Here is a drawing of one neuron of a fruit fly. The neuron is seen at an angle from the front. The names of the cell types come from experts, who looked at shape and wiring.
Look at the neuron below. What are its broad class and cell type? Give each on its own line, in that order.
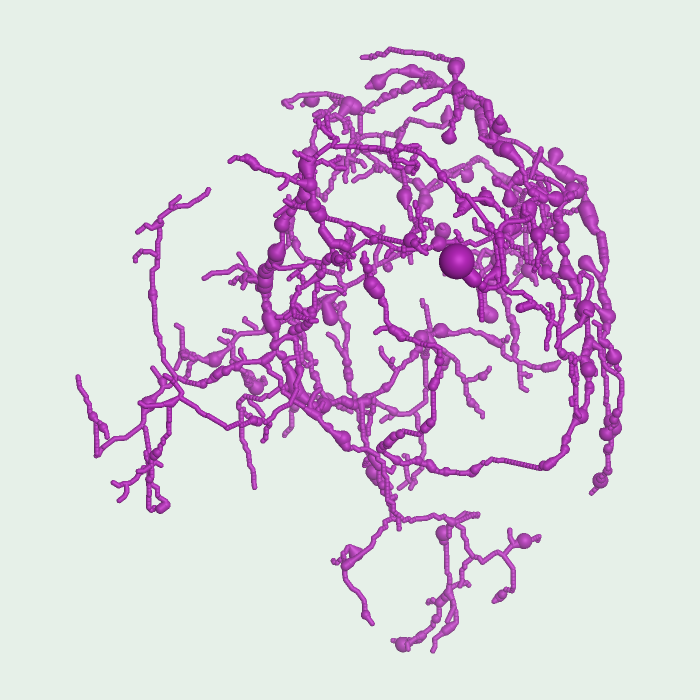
nerve-cord intrinsic neuron
INXXX382_b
